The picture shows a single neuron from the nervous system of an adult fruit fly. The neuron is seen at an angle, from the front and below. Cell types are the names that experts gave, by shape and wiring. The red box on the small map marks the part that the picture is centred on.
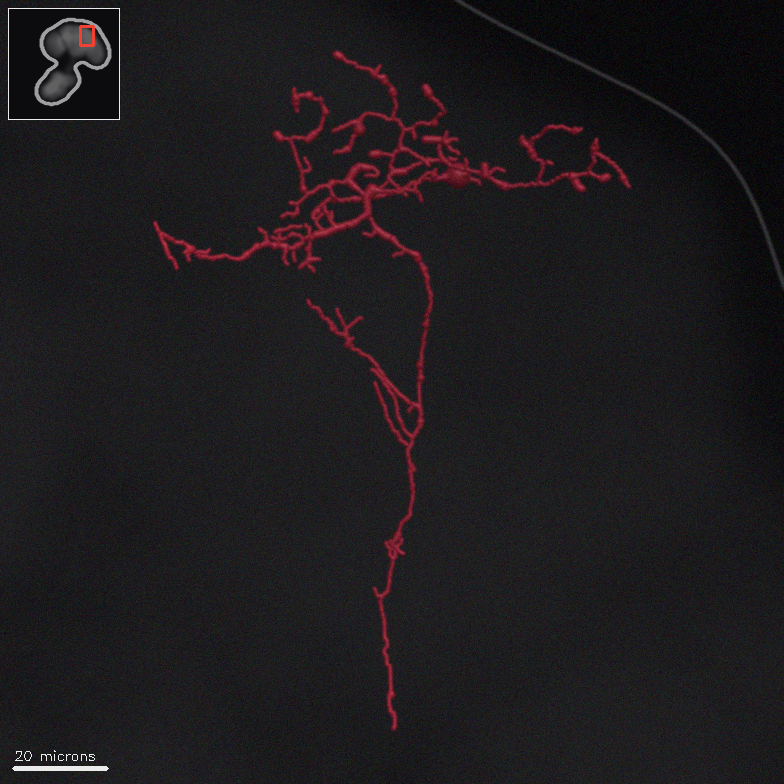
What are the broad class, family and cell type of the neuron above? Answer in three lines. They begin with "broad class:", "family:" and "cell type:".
broad class: central-brain intrinsic neuron
family: hemilineage LHd2
cell type: SLP316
